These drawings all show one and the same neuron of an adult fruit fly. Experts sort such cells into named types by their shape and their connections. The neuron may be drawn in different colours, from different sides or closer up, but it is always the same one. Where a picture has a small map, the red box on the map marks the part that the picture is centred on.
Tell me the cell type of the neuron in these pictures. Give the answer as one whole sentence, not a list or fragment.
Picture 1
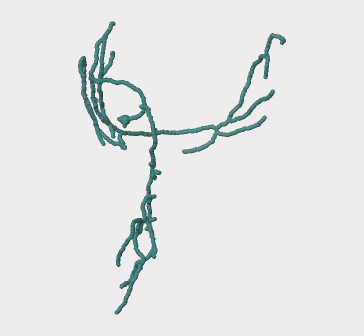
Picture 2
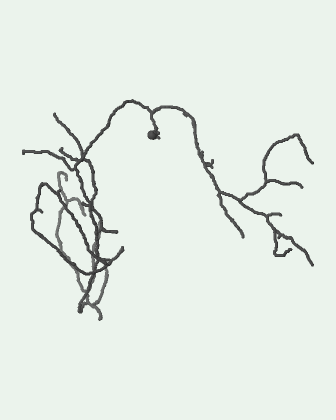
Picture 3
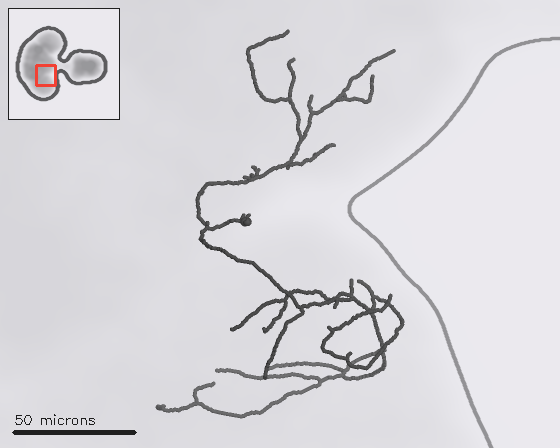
Belonging to the cell type LoVC24 is this neuron.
